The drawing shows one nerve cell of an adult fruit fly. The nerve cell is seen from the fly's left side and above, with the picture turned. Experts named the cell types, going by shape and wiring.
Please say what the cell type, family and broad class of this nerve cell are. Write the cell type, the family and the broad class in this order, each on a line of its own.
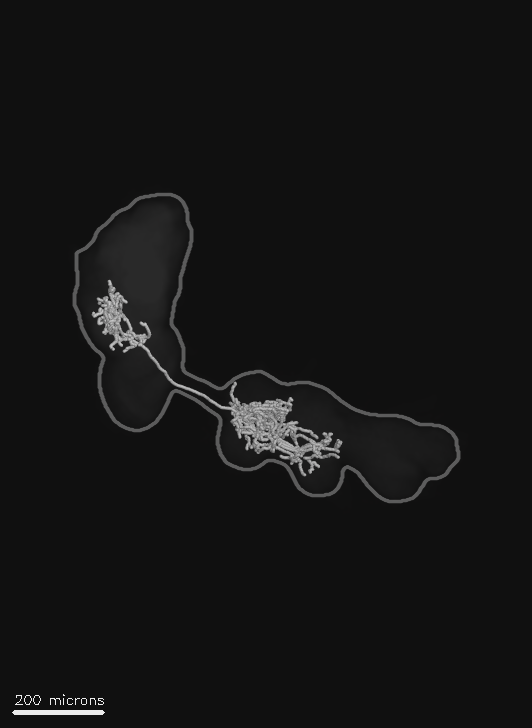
AN27X003
hemilineage 27X
ascending neuron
